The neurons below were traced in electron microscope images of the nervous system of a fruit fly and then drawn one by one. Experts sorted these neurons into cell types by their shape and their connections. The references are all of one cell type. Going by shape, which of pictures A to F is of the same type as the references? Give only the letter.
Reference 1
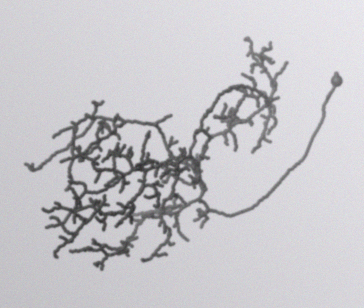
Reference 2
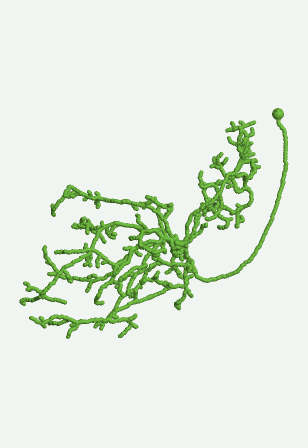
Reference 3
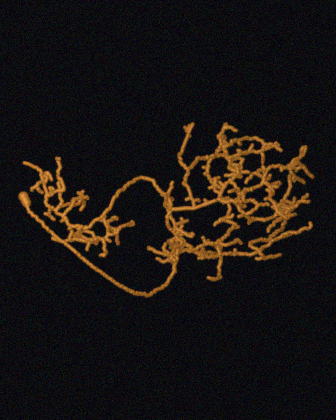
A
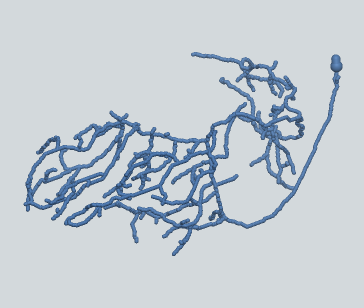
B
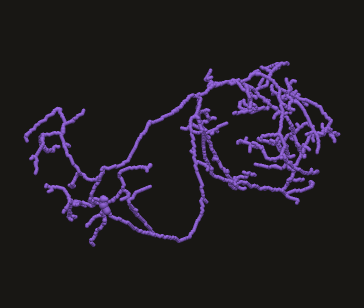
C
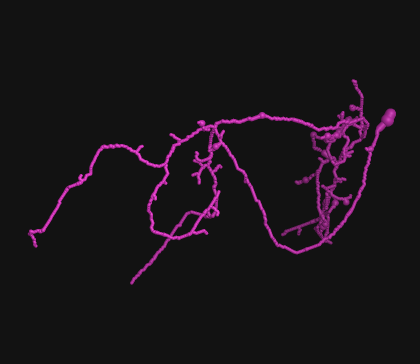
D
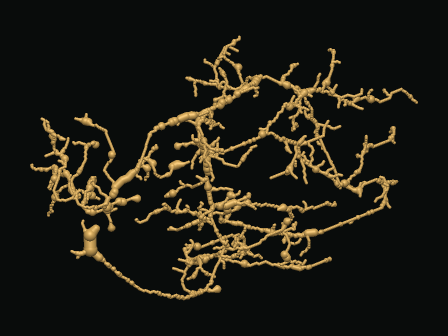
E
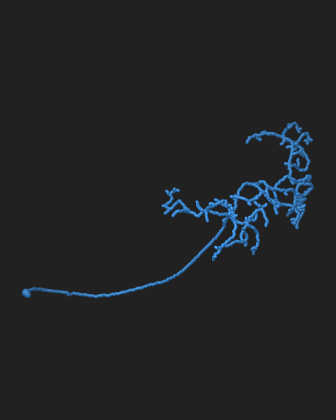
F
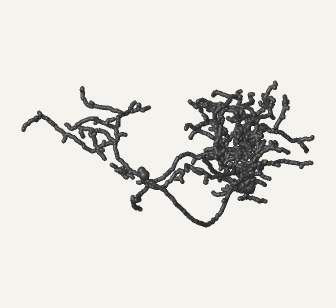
D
